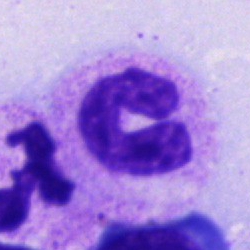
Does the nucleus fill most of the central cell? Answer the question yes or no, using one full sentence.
No, the cell holds plenty of cytoplasm around the nucleus.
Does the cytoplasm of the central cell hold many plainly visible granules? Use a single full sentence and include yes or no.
Yes, this cell's cytoplasm carries many visible granules.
